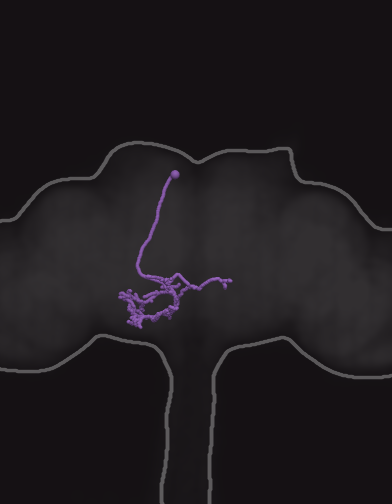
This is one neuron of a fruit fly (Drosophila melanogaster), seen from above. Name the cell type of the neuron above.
PS095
